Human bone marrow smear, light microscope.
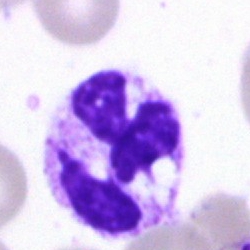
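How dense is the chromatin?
Dense, and dark purple.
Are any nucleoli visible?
None are visible in the nucleus.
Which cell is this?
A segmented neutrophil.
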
